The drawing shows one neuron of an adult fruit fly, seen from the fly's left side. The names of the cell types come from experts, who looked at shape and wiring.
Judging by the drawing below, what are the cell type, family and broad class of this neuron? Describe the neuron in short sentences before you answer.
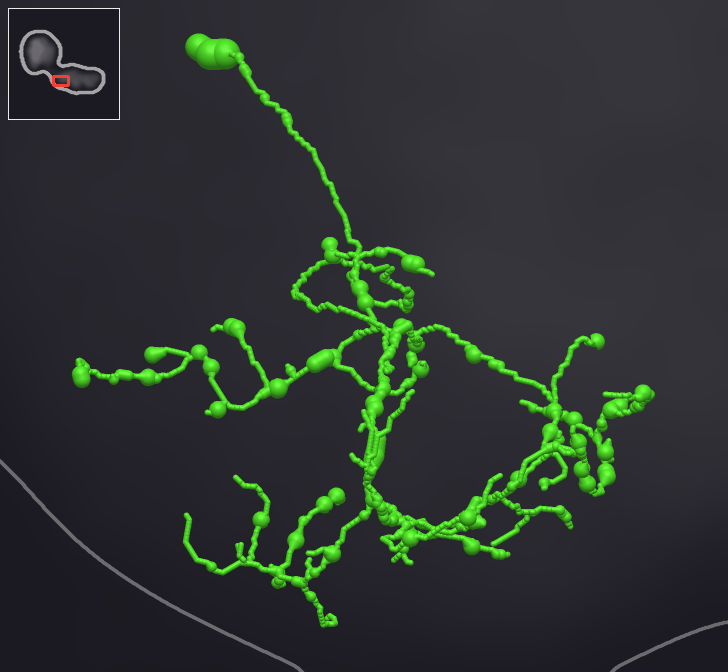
Its cell body lies at the upper left of the picture. The picture shows dozens of branch ends. Its cell type is IN14A103. The family is hemilineage 14A. This is a nerve-cord intrinsic neuron.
